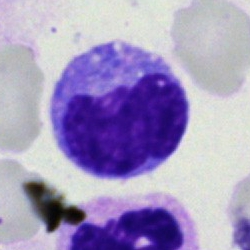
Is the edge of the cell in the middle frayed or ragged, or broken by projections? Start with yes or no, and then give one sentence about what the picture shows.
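No. The cell outline is round and smooth.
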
